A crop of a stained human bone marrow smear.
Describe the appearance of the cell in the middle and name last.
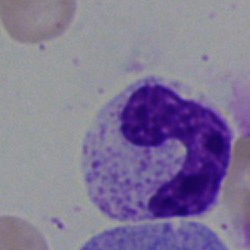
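First, the outline is round and smooth. Second, the nucleus is bent into a C shape, its hollow opening to the left, and it lies along the right side of the cell. Third, the chromatin is dense and dark purple. The cell is a band neutrophil.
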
